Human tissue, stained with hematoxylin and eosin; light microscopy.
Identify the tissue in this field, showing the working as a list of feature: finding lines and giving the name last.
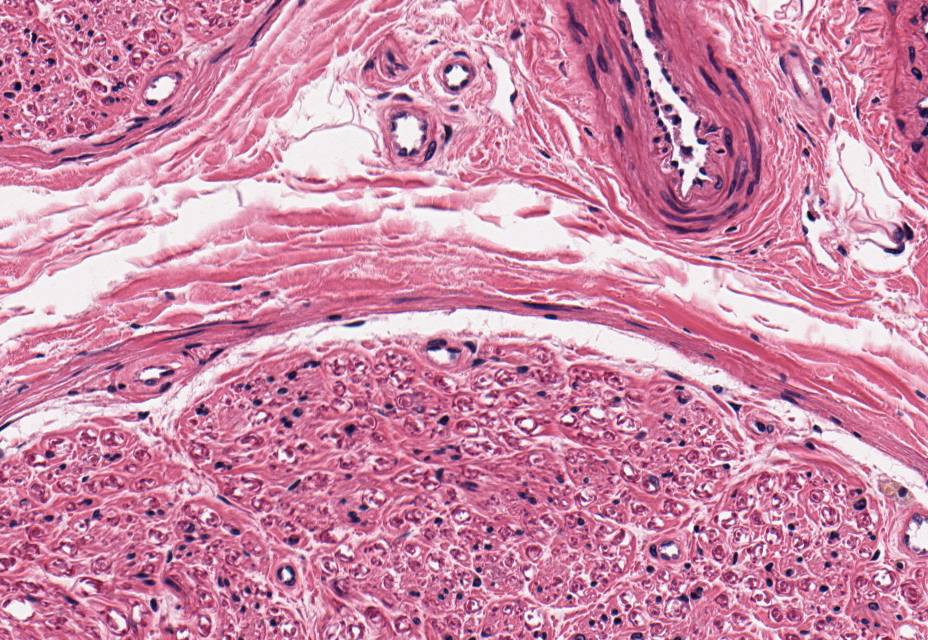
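Main fascicle: large, rounded, cut across, filling the lower half
Nuclei: small, dark, oval to elongated, scattered throughout among the fibres
Collagen: dense pink bundles running roughly horizontally mid-field, above the fascicle
Second fascicle: partial, fibres cut transversely, upper left corner
Name: tibial nerve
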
